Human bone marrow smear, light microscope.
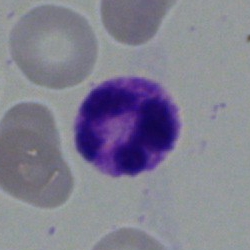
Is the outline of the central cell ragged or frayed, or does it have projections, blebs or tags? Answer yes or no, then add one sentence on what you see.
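Yes. The cell outline is round with a slightly ragged edge.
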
